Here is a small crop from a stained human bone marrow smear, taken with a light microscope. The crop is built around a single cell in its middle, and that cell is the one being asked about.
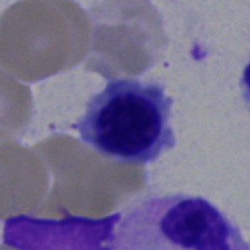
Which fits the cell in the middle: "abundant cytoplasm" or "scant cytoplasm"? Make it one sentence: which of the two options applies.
What cytoplasm the cell has forms just a narrow rim.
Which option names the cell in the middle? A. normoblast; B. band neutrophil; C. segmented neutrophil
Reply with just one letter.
A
